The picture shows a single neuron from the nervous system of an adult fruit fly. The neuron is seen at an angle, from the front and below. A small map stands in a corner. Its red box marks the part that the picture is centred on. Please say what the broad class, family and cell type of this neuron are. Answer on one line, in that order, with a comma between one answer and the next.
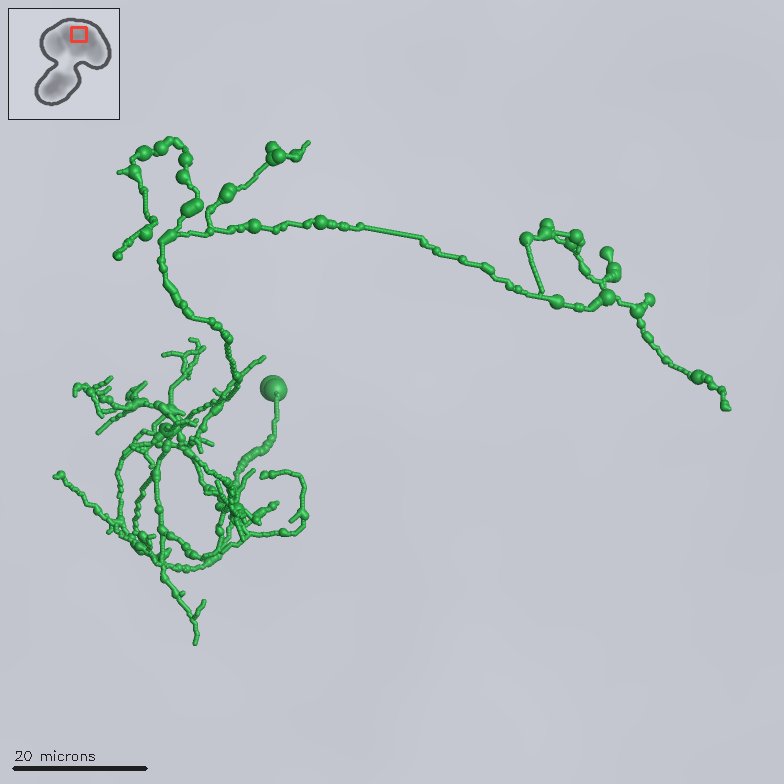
central-brain intrinsic neuron, class CX, FS1A_a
